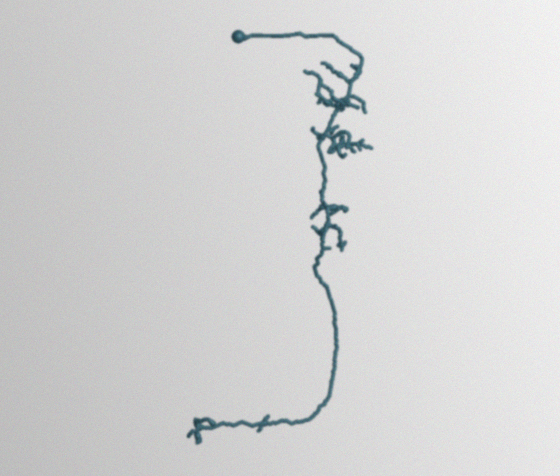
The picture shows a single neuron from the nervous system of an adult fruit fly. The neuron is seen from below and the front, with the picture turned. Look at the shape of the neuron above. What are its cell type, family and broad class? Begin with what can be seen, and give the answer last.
Its cell body lies at the top of the picture. In this view it is taller than it is wide. The cell type is Tm12. The family is Tm. It is an optic-lobe intrinsic neuron.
